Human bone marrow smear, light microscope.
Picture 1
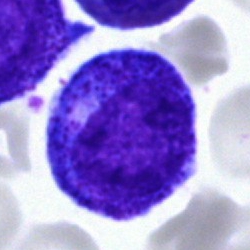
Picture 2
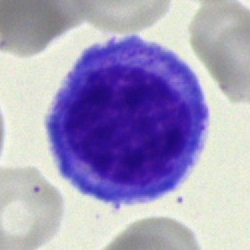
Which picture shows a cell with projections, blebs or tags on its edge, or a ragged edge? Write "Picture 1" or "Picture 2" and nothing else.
Picture 2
